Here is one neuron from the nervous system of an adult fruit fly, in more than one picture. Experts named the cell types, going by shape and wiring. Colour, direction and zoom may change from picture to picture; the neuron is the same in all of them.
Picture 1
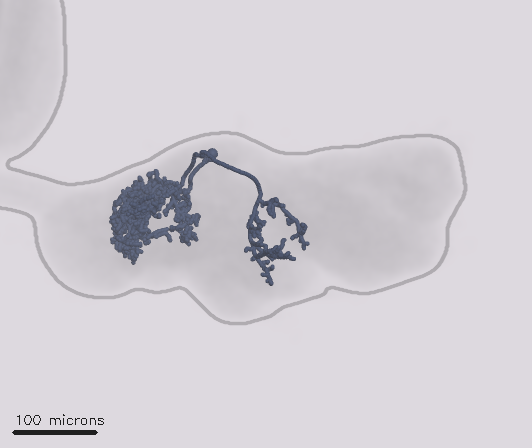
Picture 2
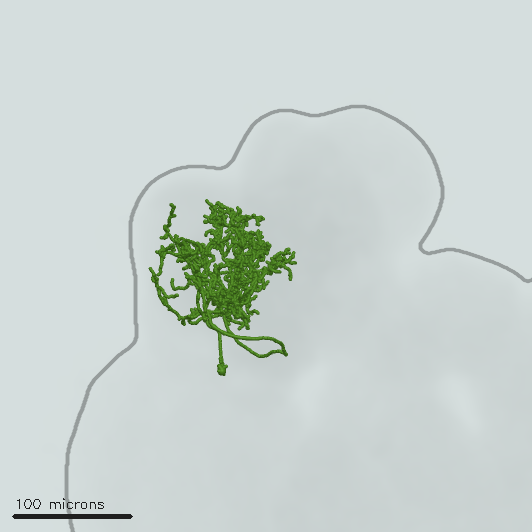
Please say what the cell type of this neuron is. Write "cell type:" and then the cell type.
cell type: IN19A006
